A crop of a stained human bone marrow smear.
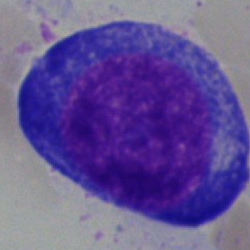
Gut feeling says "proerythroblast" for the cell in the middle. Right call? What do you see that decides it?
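Proerythroblast is the correct name for this cell. The deciding feature is the chromatin, which is finely stippled and purple.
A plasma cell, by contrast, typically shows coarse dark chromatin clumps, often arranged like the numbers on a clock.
The deeply blue cytoplasm and the paler zone beside the nucleus on its right would fit both names.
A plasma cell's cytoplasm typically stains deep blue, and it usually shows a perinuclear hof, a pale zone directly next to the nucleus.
The cytoplasm forms a complete rim, narrowest below the nucleus, within a smooth oval outline.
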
